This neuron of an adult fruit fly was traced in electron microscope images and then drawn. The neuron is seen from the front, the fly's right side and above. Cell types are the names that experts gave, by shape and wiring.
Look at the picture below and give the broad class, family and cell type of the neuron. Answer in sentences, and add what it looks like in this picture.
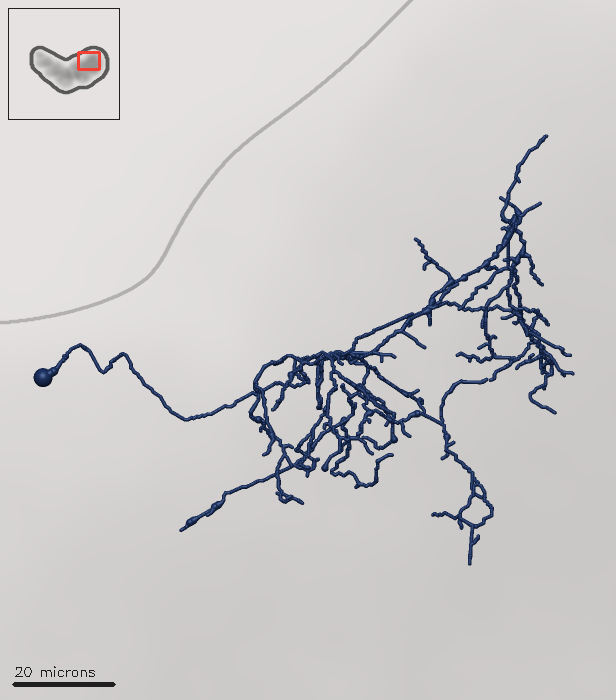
This is a central-brain intrinsic neuron. Its family is hemilineage DM4_dorsal. The cell type is CB3358. The cell body is on the left of the picture. By the scale bar it is about 110 microns wide in this view. The picture shows dozens of branch ends.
